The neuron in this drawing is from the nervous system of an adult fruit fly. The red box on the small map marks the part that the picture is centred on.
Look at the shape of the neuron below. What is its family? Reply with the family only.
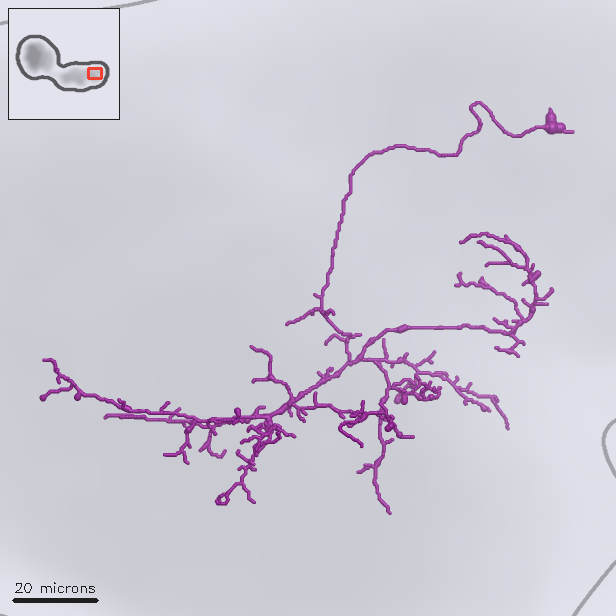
hemilineage 19A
